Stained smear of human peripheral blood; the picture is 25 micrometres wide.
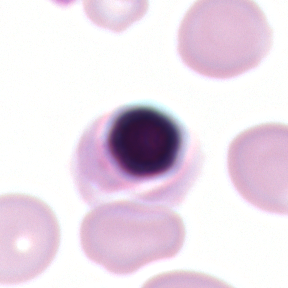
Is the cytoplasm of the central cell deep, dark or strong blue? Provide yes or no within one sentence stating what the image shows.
No, neither blue nor grey is found in its cytoplasm, which is pink, salmon or almost colourless.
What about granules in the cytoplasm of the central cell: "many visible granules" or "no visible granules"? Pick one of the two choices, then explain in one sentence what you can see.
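No visible granules. The cytoplasm shows no granules.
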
